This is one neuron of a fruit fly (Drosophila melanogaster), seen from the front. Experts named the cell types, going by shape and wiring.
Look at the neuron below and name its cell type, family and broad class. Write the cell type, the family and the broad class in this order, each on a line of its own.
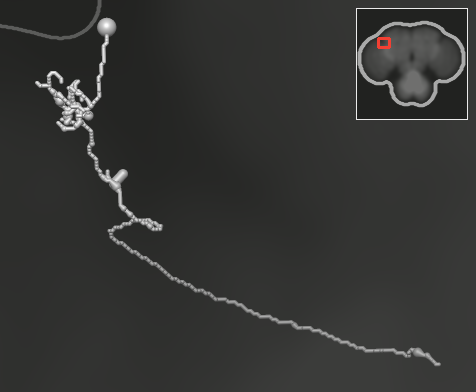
Tm20
Tm
optic-lobe intrinsic neuron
